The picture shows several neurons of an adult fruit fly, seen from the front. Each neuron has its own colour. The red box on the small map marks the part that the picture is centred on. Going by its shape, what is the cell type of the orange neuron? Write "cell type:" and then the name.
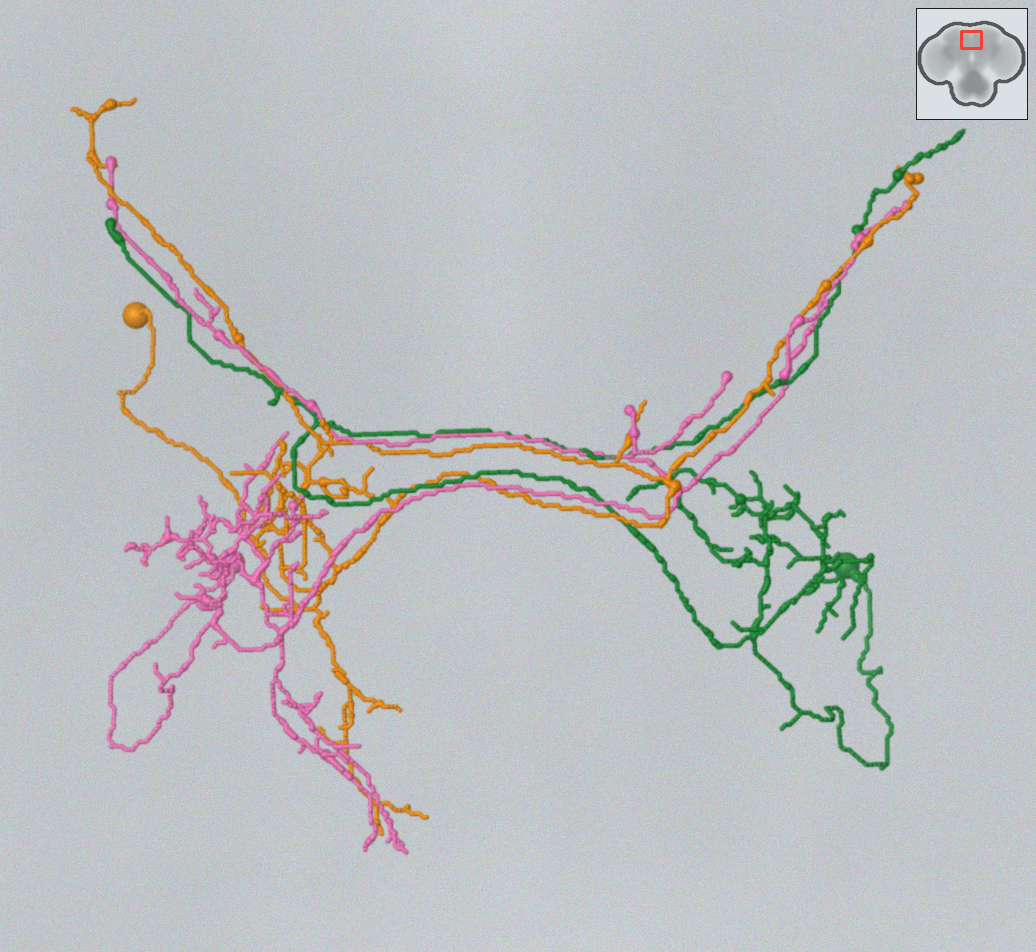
cell type: FS3_c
